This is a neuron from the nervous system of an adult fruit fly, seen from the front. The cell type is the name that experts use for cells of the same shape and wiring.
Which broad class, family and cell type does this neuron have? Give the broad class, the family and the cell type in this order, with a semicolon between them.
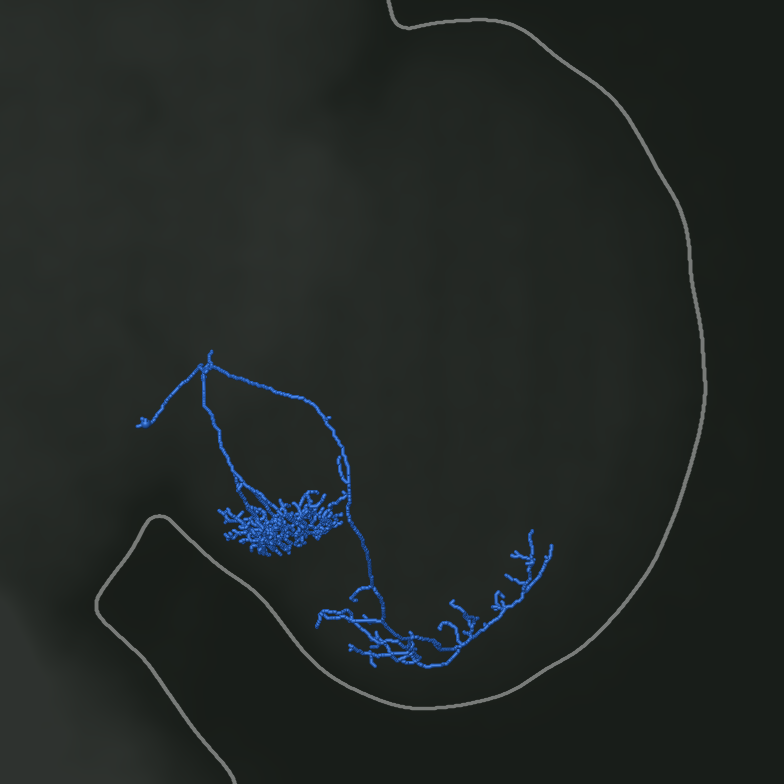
optic-lobe intrinsic neuron; MeLo; MeLo14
